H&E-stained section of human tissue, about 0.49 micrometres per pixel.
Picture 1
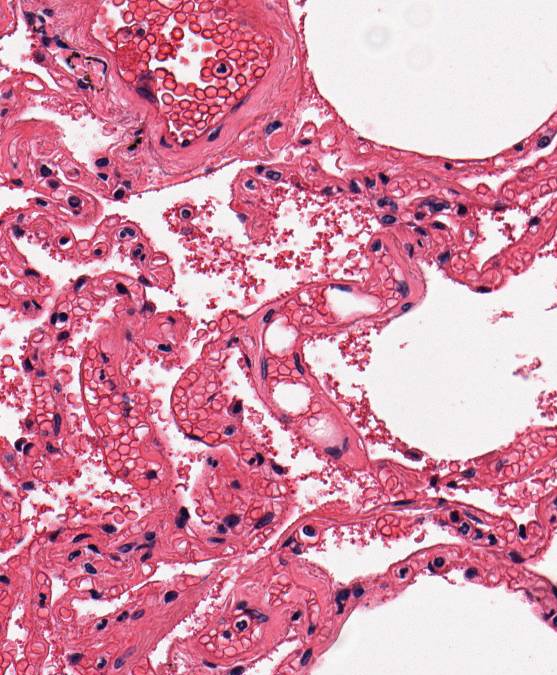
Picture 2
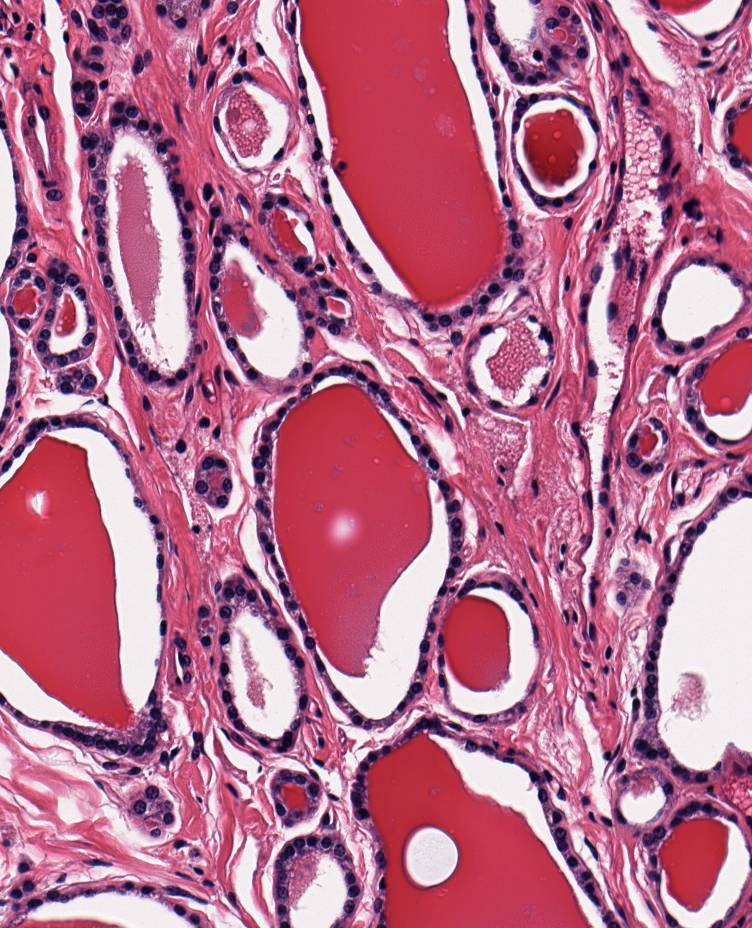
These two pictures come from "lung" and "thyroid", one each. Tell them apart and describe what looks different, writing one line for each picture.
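Picture 1 is from the lung. No glands or fat cells are present anywhere in the field.
Picture 2 is from the thyroid. Each follicle is lined by a single layer of flattened to low cuboidal epithelial cells.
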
